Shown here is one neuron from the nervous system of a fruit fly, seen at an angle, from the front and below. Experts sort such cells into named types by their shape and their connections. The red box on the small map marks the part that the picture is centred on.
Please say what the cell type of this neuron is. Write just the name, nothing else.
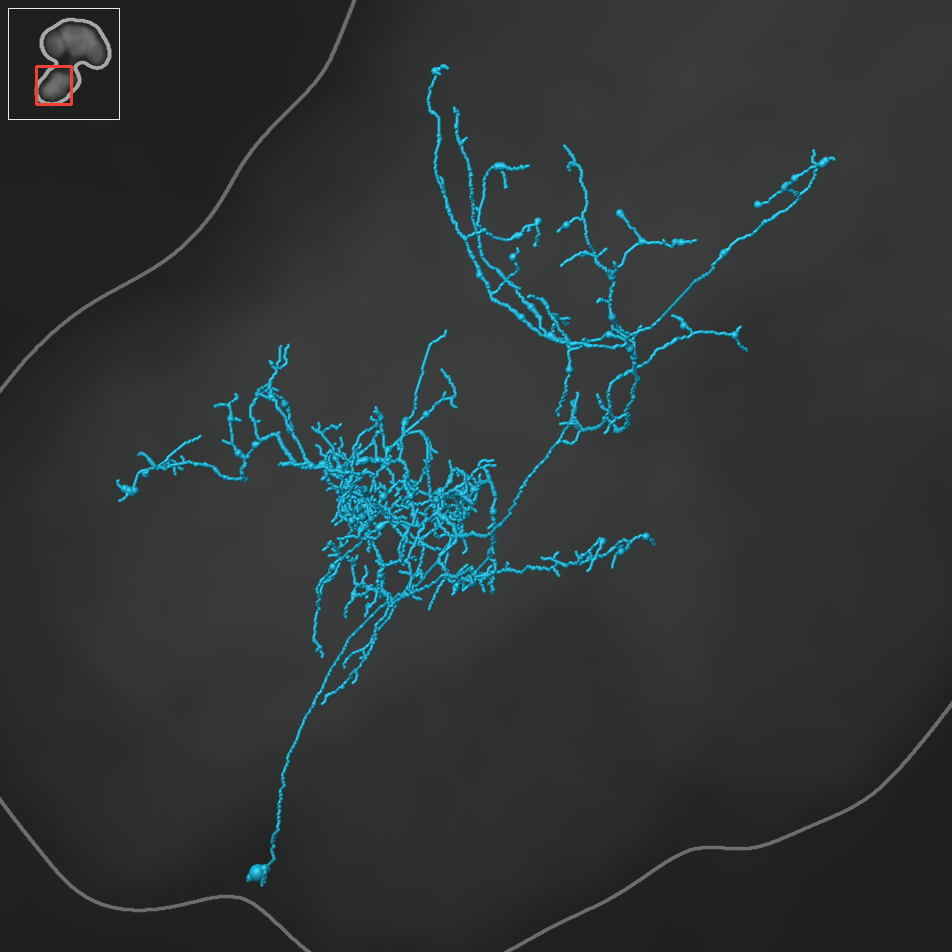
IN05B055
